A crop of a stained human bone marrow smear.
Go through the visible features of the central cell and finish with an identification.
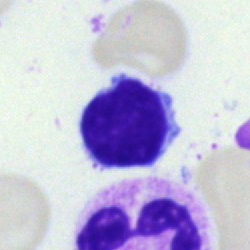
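The cell is roughly round in outline. Its chromatin is densely stained a deep purple throughout. The cytoplasm shows no granules, and small irregular blebs of it project from the upper right edge. This is a lymphocyte.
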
